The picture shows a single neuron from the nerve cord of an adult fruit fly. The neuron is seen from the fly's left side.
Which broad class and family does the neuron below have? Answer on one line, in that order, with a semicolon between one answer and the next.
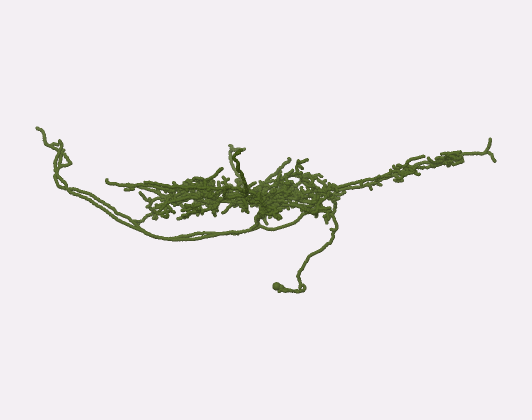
nerve-cord intrinsic neuron; hemilineage 00A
